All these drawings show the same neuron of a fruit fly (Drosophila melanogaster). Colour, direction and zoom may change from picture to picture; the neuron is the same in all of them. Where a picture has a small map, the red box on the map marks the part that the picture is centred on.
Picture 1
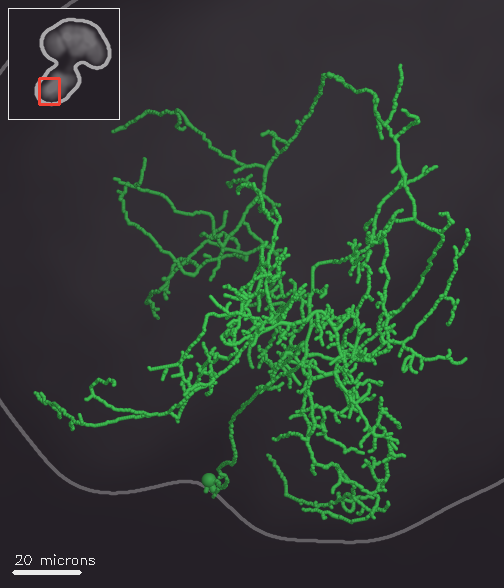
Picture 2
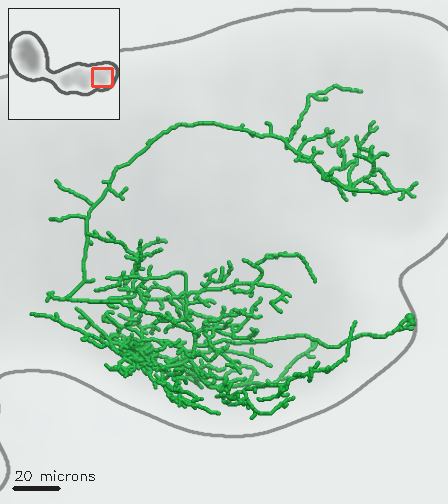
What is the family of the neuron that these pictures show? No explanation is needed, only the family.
hemilineage 01B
